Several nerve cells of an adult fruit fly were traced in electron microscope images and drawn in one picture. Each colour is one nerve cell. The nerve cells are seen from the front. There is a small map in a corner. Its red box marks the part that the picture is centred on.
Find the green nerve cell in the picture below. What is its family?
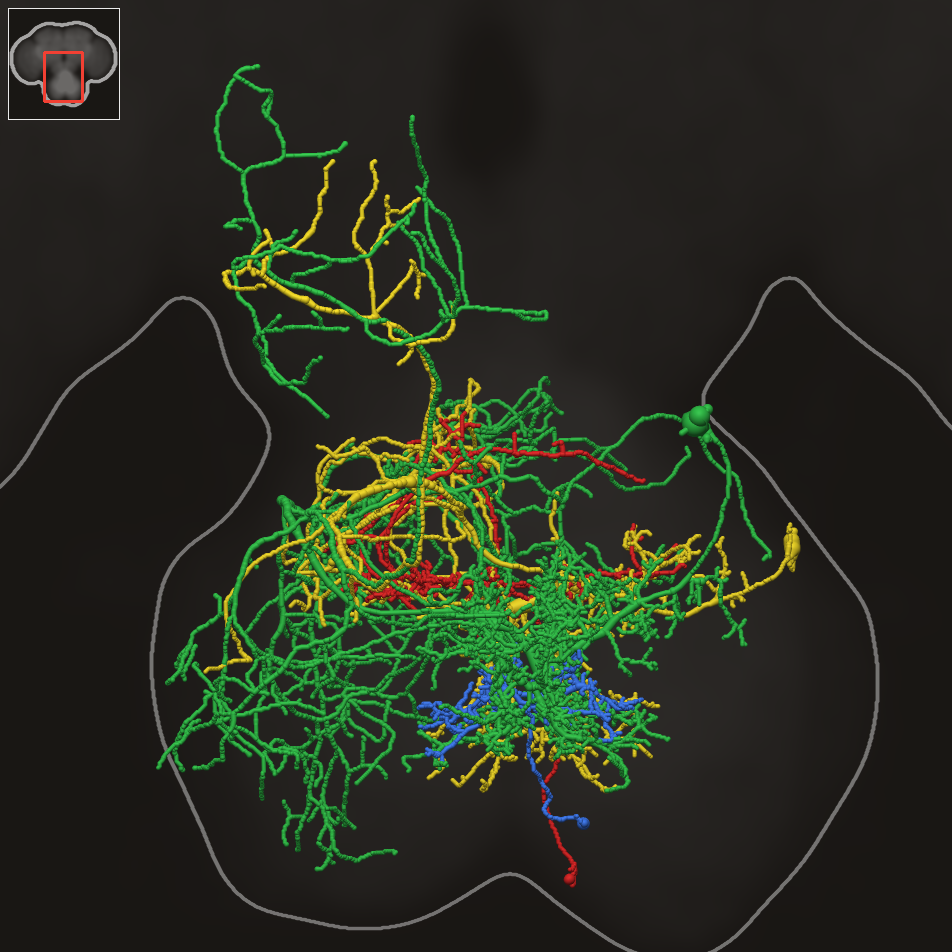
hemilineage 19B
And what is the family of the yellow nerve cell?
hemilineage 18B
